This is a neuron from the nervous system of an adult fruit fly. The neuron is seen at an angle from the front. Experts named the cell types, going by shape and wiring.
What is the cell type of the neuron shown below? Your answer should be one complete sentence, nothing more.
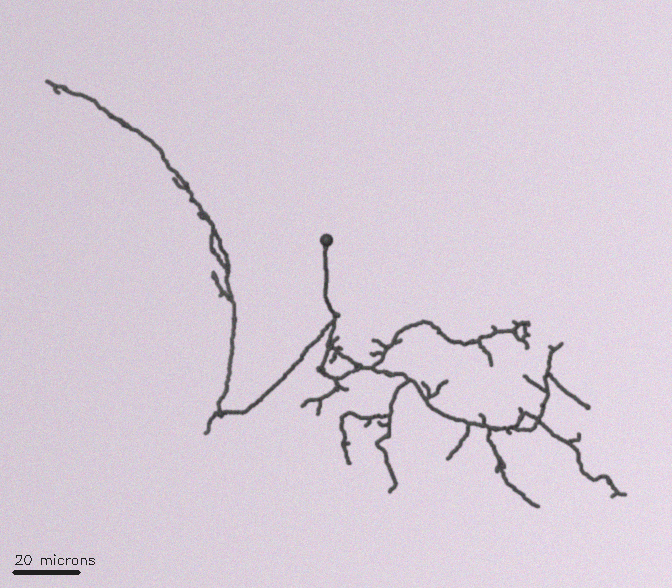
This neuron belongs to the cell type MeVP15.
